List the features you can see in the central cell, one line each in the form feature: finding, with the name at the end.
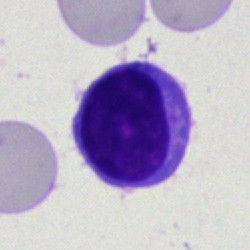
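Outline: round.
Chromatin: dark purple, dense throughout the nucleus.
Cytoplasm: scant, a crescent on the right of the nucleus.
Cytoplasm colour: blue.
Name: lymphocyte.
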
